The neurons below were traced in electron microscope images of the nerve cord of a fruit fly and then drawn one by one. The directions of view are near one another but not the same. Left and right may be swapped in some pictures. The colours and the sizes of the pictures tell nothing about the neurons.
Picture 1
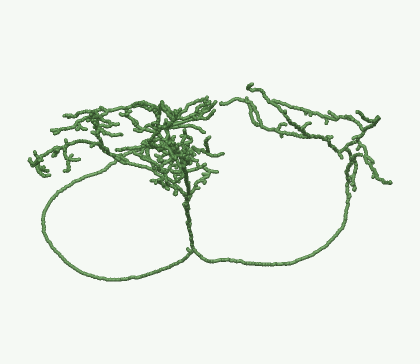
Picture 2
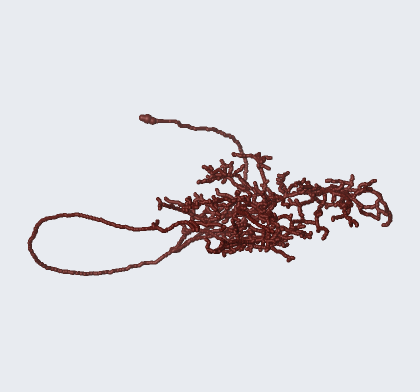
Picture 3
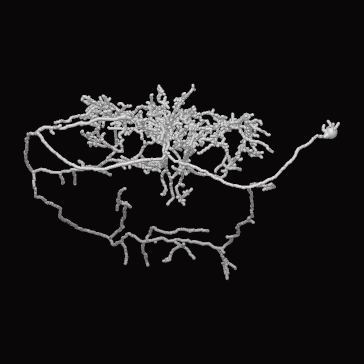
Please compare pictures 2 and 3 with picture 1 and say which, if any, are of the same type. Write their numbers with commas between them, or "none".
none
